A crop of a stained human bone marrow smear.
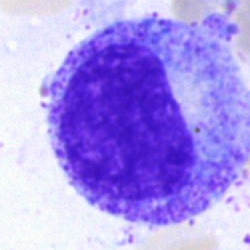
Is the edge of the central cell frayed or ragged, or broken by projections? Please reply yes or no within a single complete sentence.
Yes, the edge of this cell is rough, not smooth.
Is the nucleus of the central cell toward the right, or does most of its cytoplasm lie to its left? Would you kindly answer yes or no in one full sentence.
No, what lies toward the left is the nucleus of the cell.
